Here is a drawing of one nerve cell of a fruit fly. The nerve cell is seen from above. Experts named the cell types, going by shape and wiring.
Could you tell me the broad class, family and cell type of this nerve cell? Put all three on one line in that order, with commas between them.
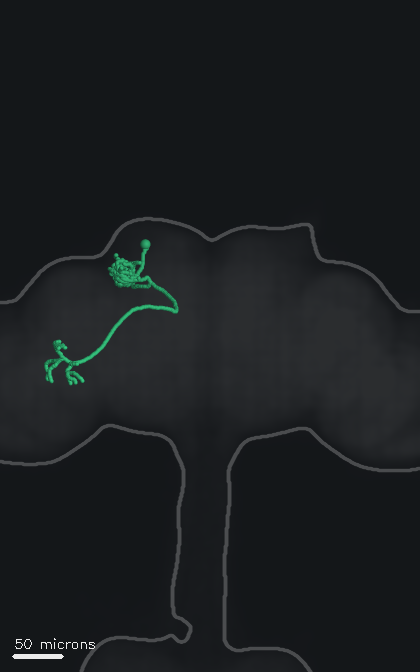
central-brain intrinsic neuron, hemilineage ALv1, VL2p_vPN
